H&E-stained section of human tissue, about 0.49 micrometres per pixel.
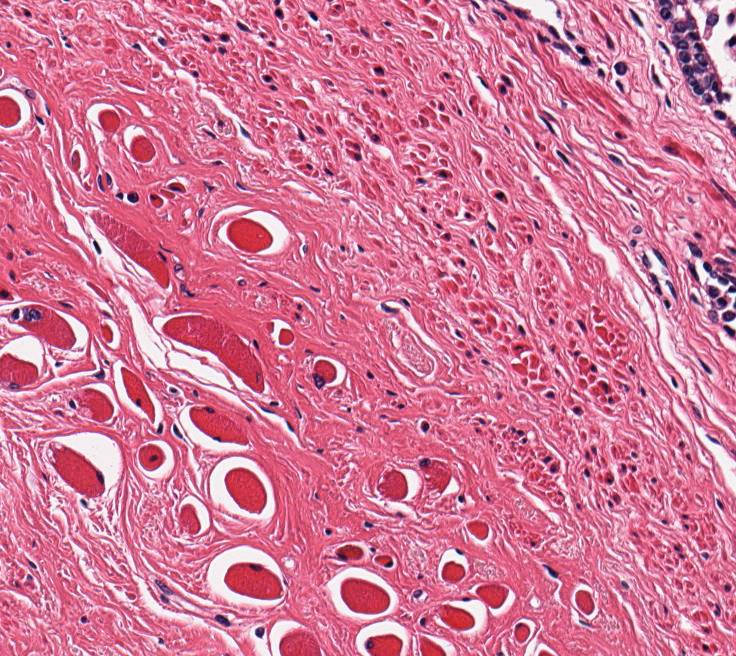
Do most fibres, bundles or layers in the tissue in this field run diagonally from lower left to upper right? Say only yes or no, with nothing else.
No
